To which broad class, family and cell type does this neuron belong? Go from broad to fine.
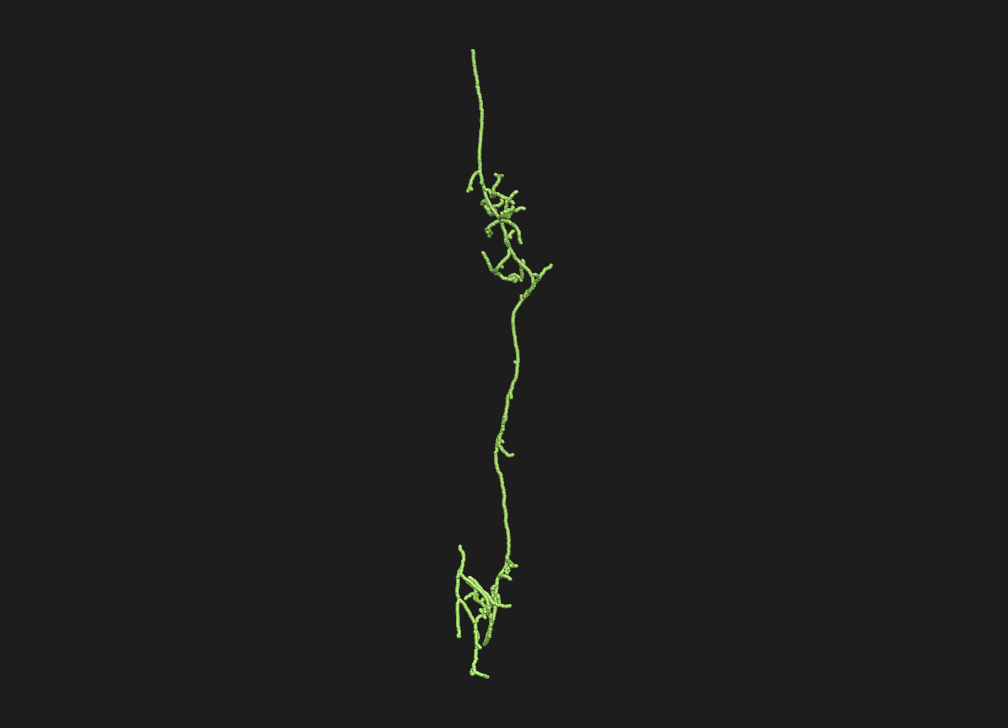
descending neuron; DNde; DNde005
